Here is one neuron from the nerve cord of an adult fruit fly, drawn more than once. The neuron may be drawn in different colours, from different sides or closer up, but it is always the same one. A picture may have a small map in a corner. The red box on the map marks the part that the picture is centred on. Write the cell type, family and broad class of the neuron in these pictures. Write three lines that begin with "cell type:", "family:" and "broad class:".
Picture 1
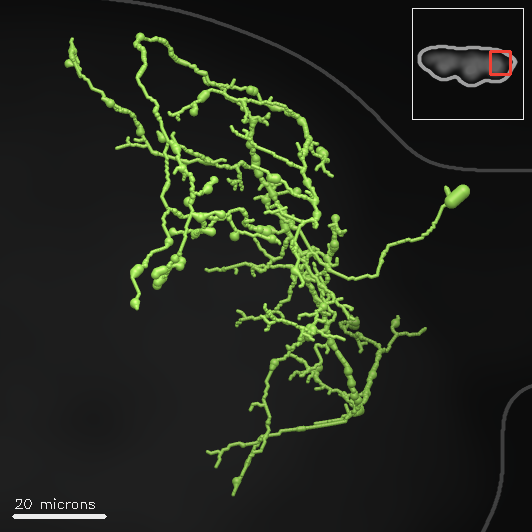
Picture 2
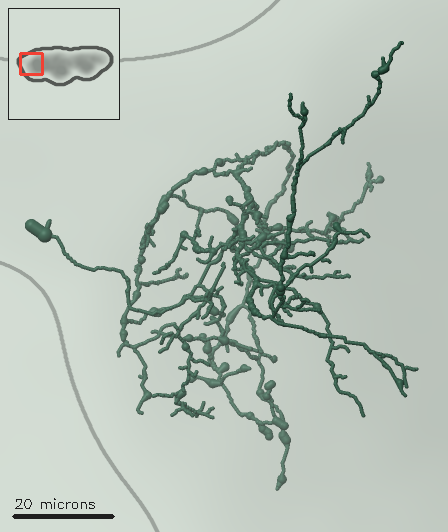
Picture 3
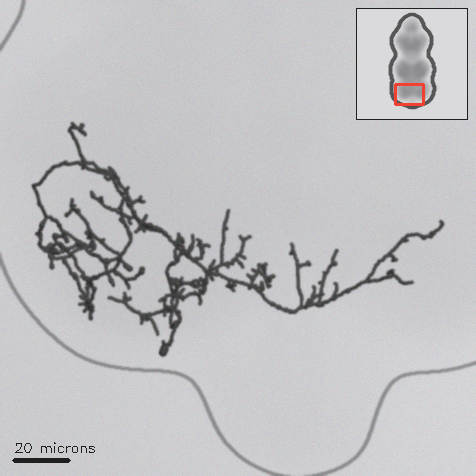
cell type: IN16B070
family: hemilineage 16B
broad class: nerve-cord intrinsic neuron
